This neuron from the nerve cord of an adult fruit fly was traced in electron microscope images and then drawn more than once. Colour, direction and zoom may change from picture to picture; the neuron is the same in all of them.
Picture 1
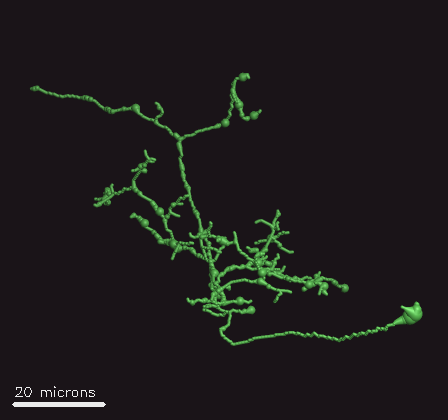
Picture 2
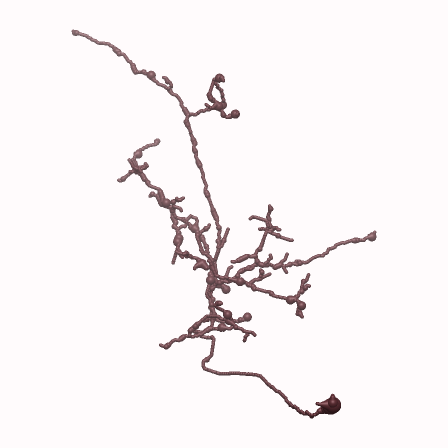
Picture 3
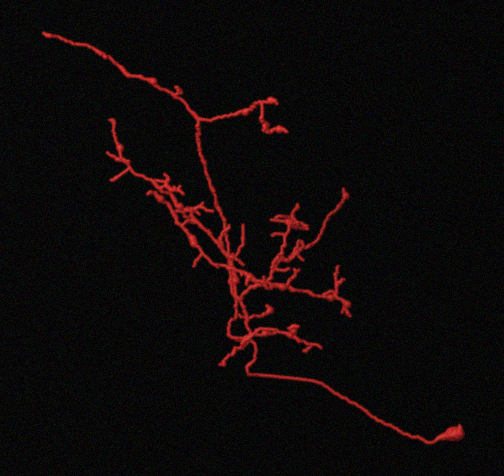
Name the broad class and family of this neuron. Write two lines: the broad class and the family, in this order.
nerve-cord intrinsic neuron
hemilineage 01B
